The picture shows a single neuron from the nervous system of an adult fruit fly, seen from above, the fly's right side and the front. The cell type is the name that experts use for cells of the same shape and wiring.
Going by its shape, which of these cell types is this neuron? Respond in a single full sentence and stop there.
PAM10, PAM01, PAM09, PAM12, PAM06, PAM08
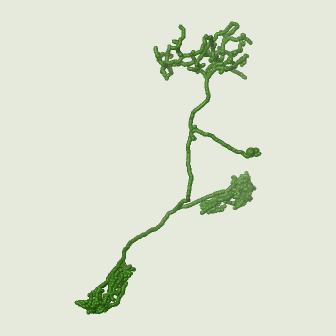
The cell type of the neuron here is PAM10.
